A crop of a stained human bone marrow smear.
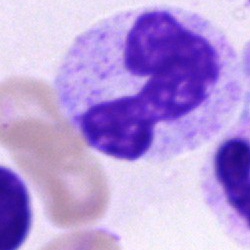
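Band neutrophil. The nucleus runs diagonally from the upper right of the cell to the lower left; its chromatin is dense and dark purple, with scattered paler patches. A generous rim of pale lilac cytoplasm surrounds it, holding fine purple granules throughout.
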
